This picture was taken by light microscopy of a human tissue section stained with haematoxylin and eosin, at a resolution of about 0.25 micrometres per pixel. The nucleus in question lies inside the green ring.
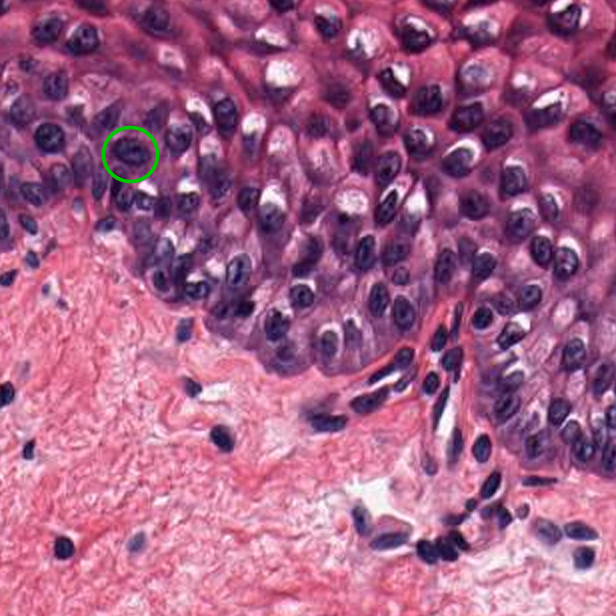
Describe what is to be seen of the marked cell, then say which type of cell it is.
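The nucleus is oval, lying somewhat horizontally, and is about the same size as the neighbouring nuclei. The nucleus stains dark purple, with slightly patchy rather than perfectly even darkness. This is a squamous epithelial cell.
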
